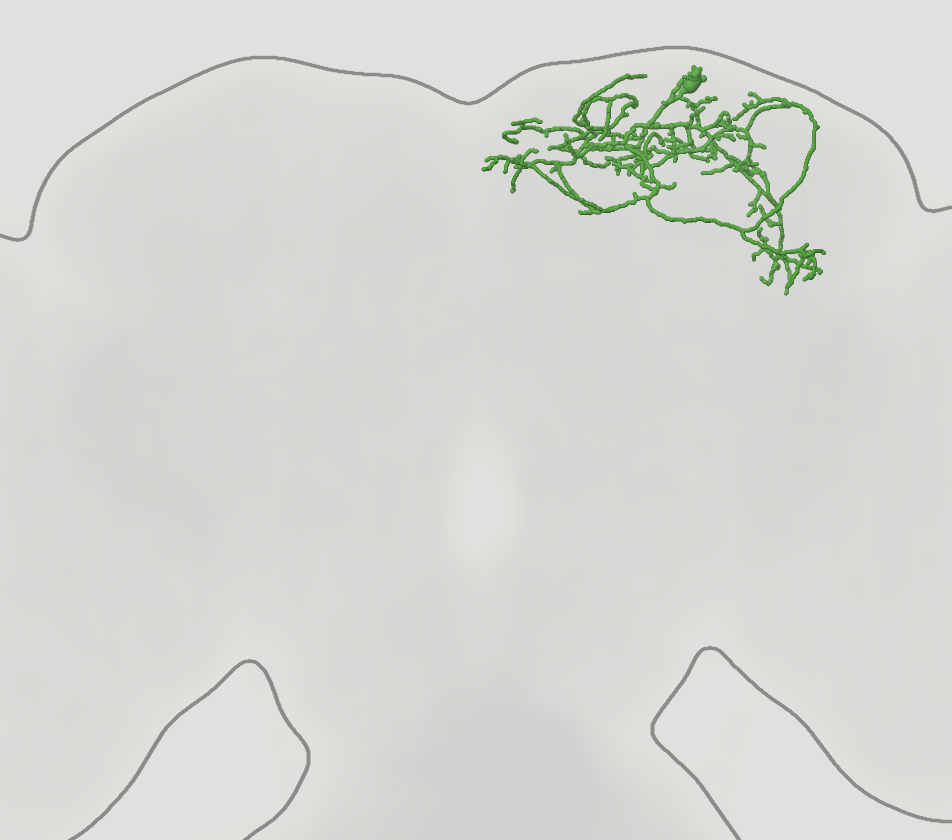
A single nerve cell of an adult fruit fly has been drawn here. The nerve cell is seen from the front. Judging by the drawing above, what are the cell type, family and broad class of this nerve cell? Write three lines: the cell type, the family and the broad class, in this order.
DN1pB
DN1
central-brain intrinsic neuron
